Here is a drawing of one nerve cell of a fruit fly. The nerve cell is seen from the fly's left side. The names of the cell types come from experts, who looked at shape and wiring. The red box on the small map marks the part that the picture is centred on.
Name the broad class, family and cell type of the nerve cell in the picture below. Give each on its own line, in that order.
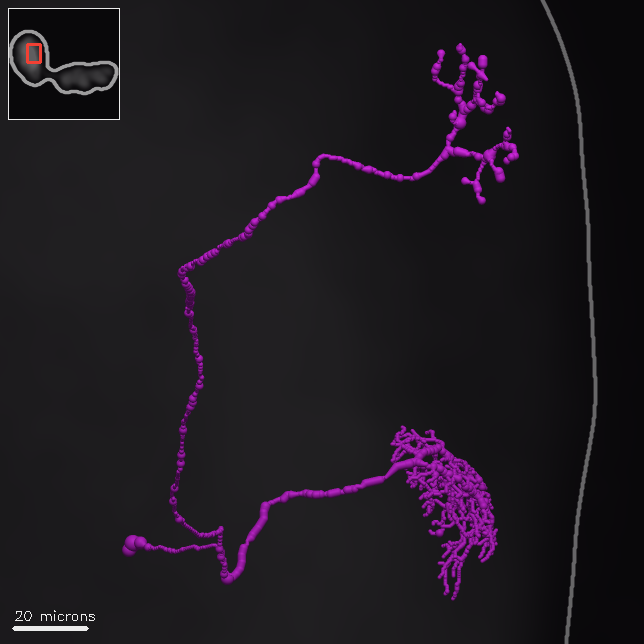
optic-lobe intrinsic neuron
hemilineage VPNp1_lateral
LC14a-1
